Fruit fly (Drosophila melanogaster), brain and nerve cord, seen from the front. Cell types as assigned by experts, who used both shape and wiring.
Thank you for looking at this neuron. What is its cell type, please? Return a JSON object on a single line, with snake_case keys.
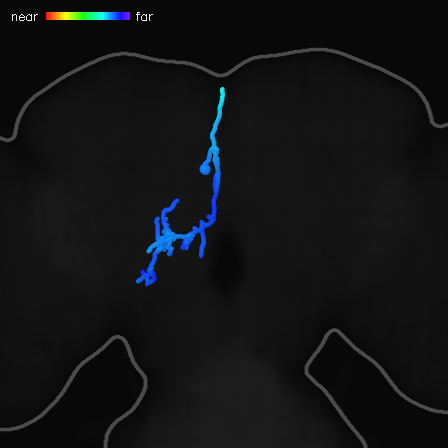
{"cell_type": "OCC02a"}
